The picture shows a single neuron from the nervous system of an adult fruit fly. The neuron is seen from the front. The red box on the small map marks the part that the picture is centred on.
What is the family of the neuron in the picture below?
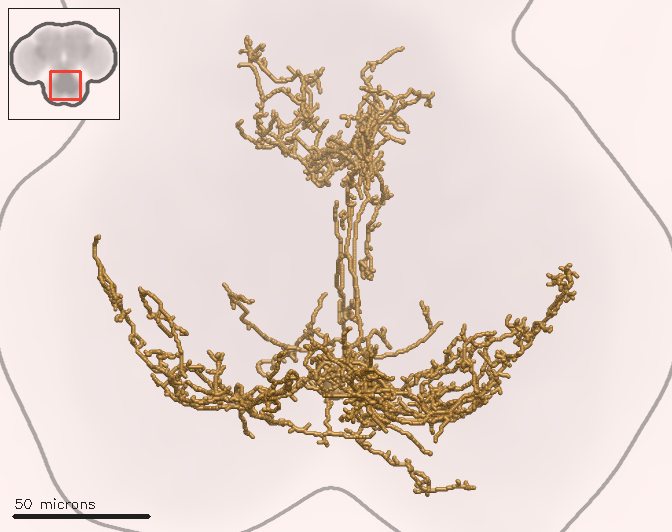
hemilineage 05B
